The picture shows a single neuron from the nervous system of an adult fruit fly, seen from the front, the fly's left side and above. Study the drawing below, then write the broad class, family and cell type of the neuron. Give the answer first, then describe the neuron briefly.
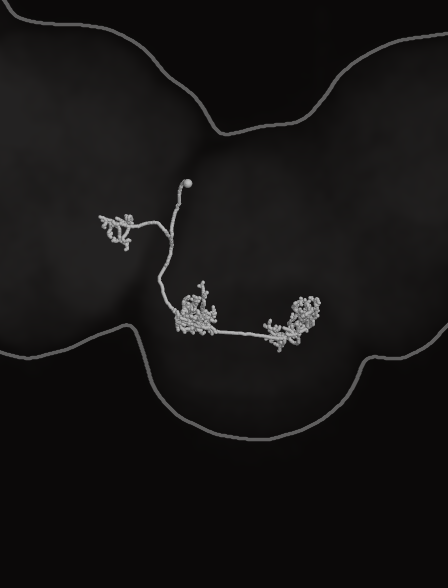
It is a visual projection neuron. Its family is hemilineage VPNd1. The cell type is LPLC2. In this view it is wider than it is tall.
